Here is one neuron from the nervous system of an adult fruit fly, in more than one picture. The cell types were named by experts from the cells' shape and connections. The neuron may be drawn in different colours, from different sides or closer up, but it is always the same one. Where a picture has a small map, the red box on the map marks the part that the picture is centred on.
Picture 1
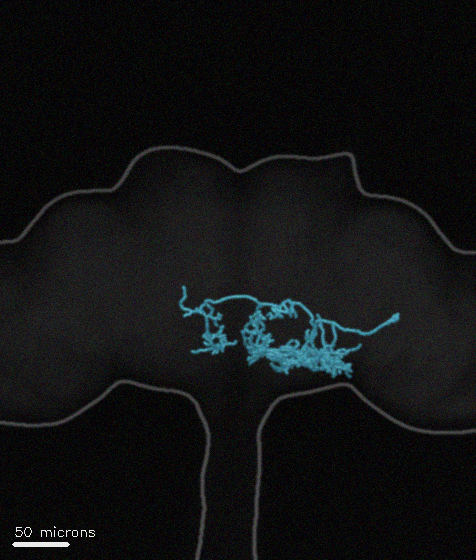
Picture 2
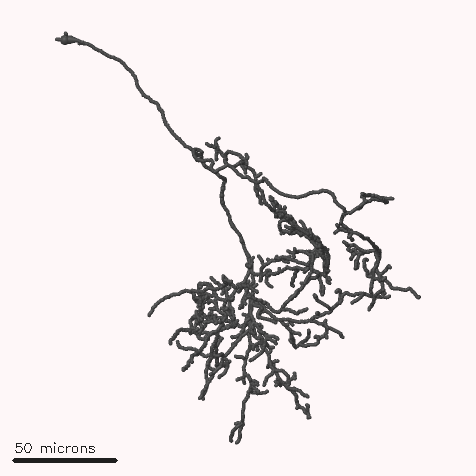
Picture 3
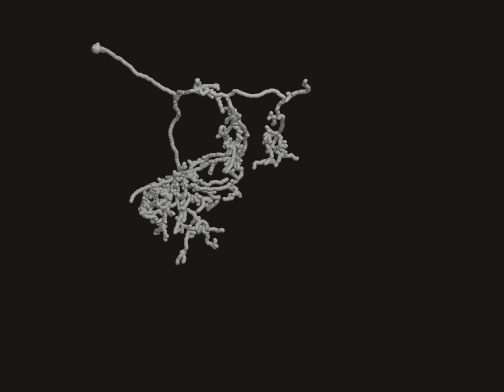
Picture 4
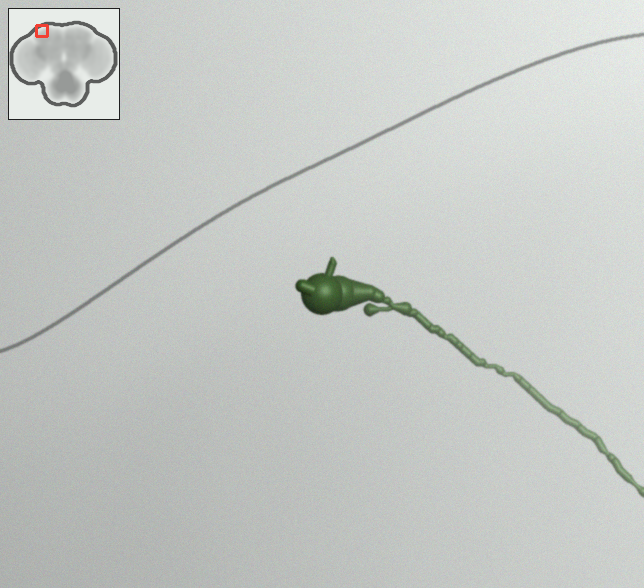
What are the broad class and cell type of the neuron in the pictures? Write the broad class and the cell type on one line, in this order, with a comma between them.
central-brain intrinsic neuron, ATL016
